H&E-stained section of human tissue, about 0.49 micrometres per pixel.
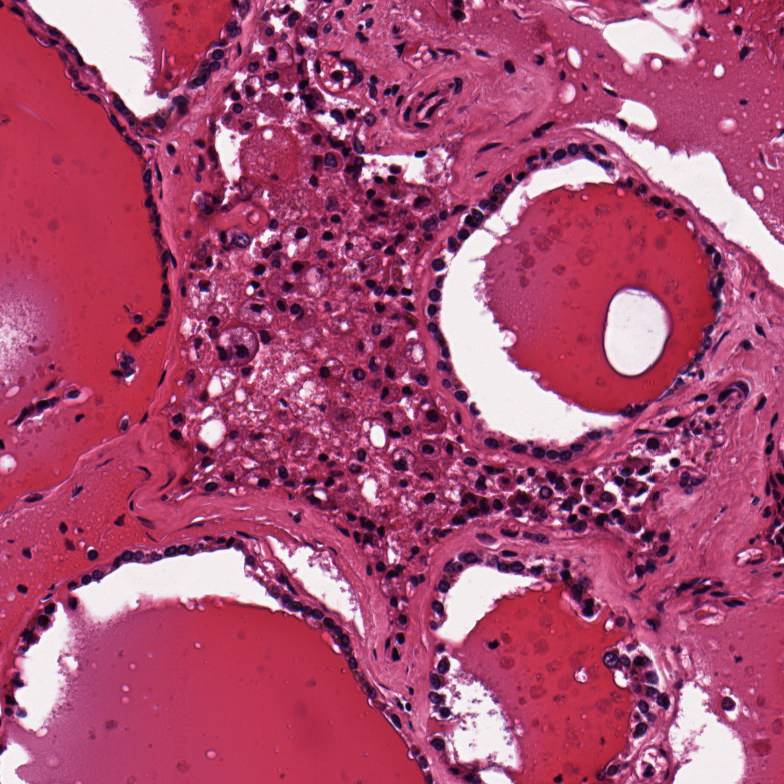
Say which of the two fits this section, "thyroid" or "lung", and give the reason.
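This is thyroid. What decides it is the content of the follicles: their lumens are filled with dense, homogeneous, deeply eosinophilic material.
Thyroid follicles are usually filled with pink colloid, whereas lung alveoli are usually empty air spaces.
Each follicle is lined by a single layer of flattened to low cuboidal cells with dark nuclei.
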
